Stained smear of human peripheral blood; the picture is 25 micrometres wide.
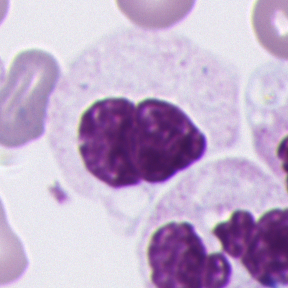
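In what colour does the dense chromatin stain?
Dark purple.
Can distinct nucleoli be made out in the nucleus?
No, none are visible.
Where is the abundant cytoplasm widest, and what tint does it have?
It is widest above the nucleus and is a pale greyish lilac.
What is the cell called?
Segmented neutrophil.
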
